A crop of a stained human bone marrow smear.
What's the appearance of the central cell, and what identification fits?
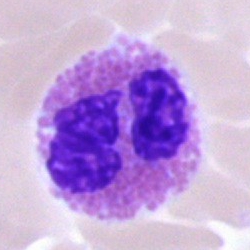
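Two separate lobes make up the nucleus, the left one larger than the right. Coarse round granules pack the cytoplasm. These granules are pink-violet. Answer: eosinophil.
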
